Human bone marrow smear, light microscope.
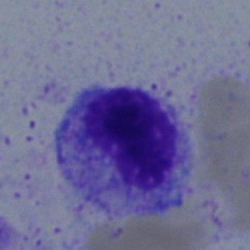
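Myelocyte, centre of the field: I see a roughly round cell with a ragged, uneven edge. The chromatin looks dense and dark purple, darkest near the top of the nucleus. Its pale bluish cytoplasm forms its widest band on the lower left, and small purple specks are scattered through it.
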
